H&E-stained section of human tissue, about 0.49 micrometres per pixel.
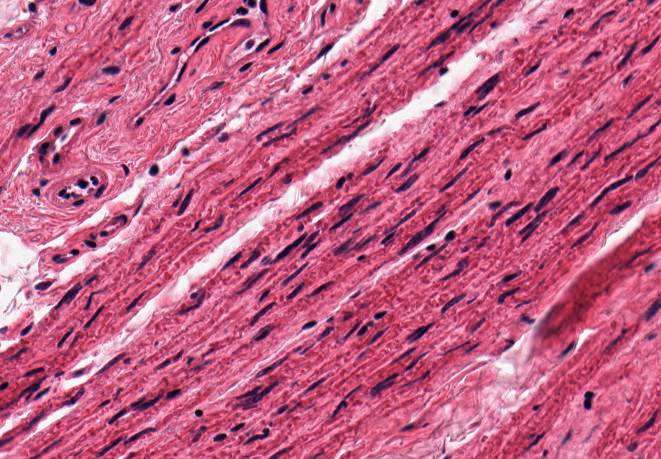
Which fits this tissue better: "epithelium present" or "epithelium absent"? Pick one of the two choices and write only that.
Epithelium absent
